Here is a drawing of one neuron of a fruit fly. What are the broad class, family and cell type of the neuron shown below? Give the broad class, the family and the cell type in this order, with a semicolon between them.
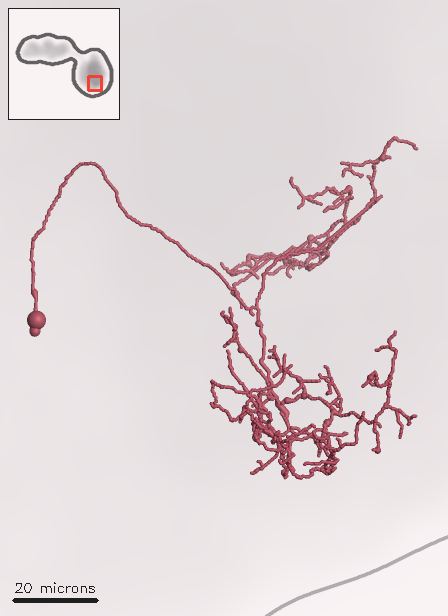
central-brain intrinsic neuron; hemilineage SIPp1; FB8F_a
